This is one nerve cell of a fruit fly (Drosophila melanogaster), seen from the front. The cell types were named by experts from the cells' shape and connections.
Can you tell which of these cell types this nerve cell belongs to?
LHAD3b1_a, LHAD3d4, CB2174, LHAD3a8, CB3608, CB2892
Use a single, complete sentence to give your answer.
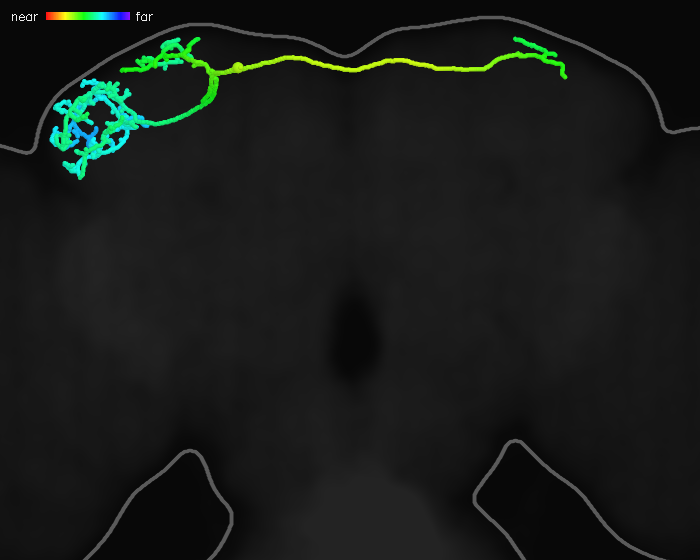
This nerve cell is a cell of type LHAD3b1_a.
